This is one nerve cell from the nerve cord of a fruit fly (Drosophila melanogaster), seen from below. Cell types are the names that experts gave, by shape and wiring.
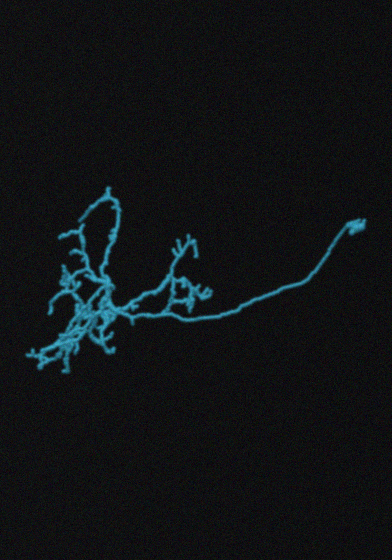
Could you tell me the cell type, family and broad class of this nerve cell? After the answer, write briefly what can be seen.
Its cell type is IN13B063. Its family is hemilineage 13B. Its broad class is nerve-cord intrinsic neuron. In this view it is wider than it is tall.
